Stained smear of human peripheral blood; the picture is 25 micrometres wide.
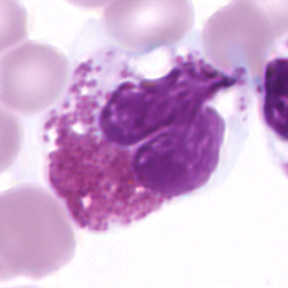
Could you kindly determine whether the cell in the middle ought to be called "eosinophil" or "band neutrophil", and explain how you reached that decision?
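It's an eosinophil. Its granules are coarse, round and pink-red.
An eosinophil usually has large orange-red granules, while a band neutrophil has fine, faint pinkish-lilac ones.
The nucleus has an upper lobe, which tapers to a point toward the upper right.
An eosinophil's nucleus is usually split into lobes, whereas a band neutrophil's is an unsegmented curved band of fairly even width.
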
